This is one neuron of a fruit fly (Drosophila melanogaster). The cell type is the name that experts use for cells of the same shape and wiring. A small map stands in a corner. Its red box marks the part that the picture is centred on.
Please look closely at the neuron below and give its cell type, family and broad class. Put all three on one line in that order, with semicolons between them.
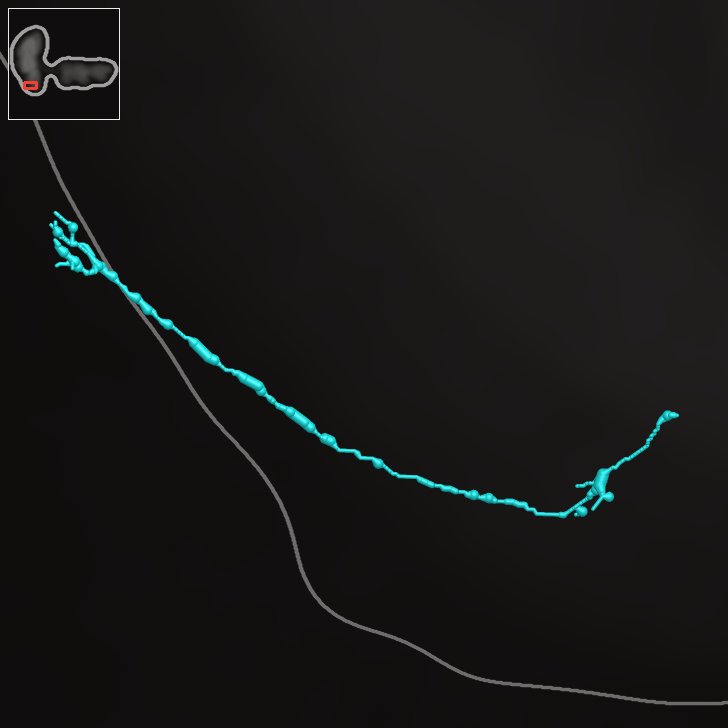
L4; L; optic-lobe intrinsic neuron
